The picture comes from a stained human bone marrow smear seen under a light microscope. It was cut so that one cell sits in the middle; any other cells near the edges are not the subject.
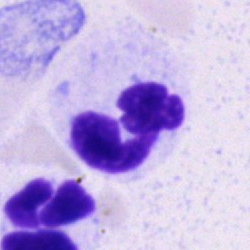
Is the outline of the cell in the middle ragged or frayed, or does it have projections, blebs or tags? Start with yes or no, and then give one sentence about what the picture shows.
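No. The cell has a round, smooth, faintly drawn outline.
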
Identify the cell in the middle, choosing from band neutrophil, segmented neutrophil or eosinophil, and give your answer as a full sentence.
Regarding the central cell, it is a segmented neutrophil.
